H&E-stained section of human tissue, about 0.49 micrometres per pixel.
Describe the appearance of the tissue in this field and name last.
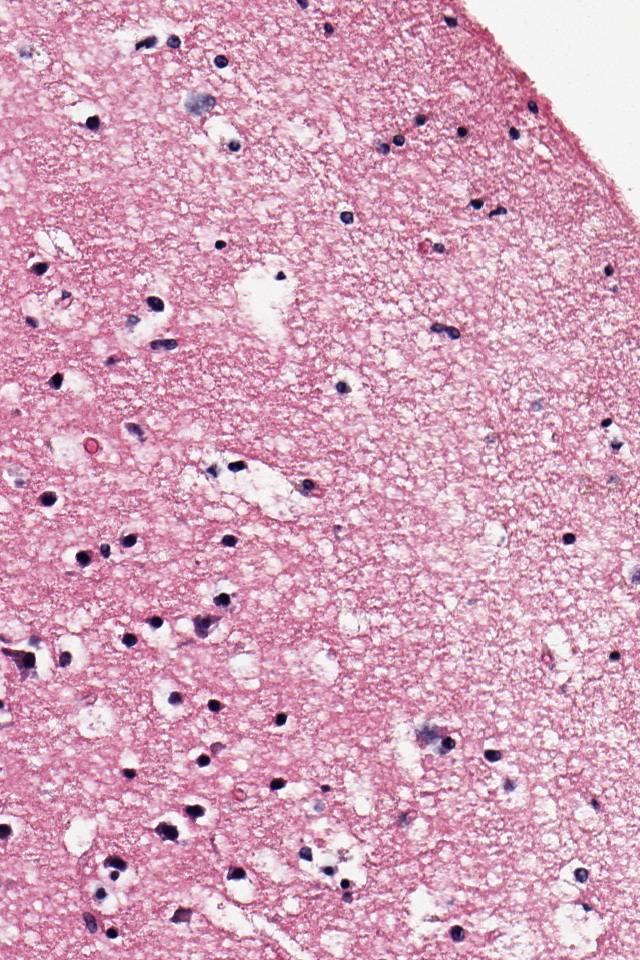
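Tissue fills the field except at the upper right, where a smooth free edge borders blank white space. Nuclei are more numerous in the lower left than in the zone beside that edge. Many dark nuclei sit within clear halos, with little visible cytoplasm. A few cells with a small amount of pale purple cytoplasm, as lower right of centre, stand out among the bare dark nuclei. The tissue is cerebral cortex.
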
